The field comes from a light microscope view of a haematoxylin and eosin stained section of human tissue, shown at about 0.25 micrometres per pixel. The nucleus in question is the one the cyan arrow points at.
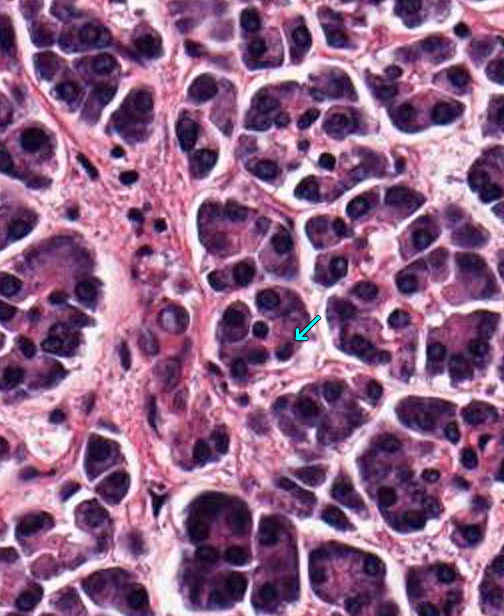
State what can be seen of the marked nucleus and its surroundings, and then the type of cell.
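The cell lies within a rounded cluster of closely packed cells, and the cluster is set off from its neighbours by a clear pale gap and thin pink fibrous strands. Its cytoplasm is deep purple and fairly dense, with no clear vacuoles. Its borders with the adjoining cells in the cluster are not sharply drawn; the cells merge into one another. A small, round, very dark nucleus sits close by, clearly smaller and denser than the larger, paler-centred nuclei around it. The marked nucleus belongs to a pancreatic acinar cell.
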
